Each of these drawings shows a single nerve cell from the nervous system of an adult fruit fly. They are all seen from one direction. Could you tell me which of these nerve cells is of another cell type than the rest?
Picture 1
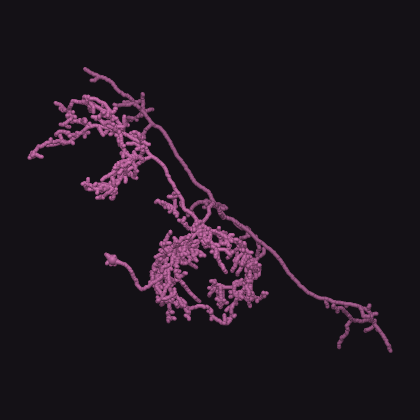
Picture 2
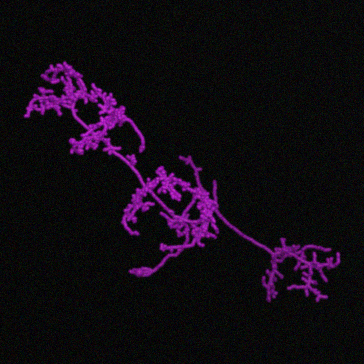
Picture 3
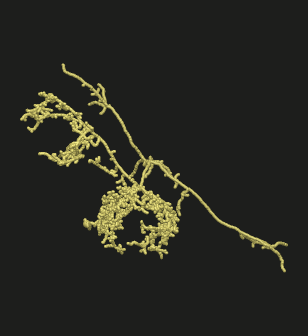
Picture 2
